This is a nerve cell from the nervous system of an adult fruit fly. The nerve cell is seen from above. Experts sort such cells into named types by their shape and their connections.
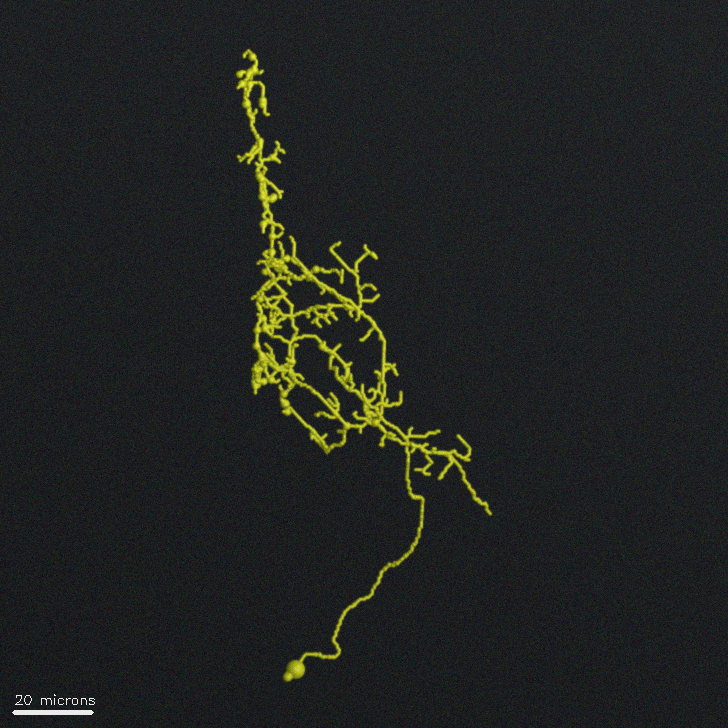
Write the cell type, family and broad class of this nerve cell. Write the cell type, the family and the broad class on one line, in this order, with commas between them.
SMP402, hemilineage DM4_dorsal, central-brain intrinsic neuron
